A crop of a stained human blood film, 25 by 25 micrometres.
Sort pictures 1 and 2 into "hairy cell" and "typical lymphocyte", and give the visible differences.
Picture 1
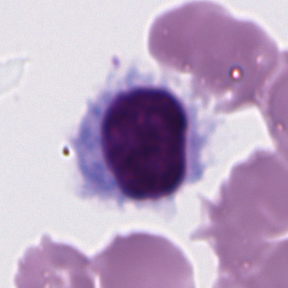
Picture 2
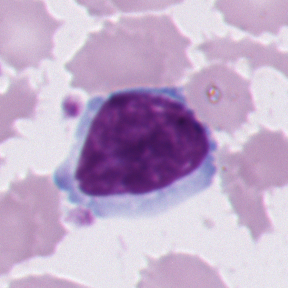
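Picture 2 is your typical lymphocyte; the hairy cell's in picture 1. The hairy cell has a ragged border with many fine hair-like projections all round it.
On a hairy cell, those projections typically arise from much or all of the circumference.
In the typical lymphocyte the nucleus fills most of the cell and leaves only a narrow rim of cytoplasm, and the nucleus is oval, about 12 by 9 micrometres.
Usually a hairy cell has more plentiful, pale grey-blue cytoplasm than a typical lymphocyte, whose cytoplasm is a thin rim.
What they share is pale blue cytoplasm without granules.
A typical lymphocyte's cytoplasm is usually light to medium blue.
No distinct nucleoli show in the typical lymphocyte, and its cytoplasm has no vacuoles.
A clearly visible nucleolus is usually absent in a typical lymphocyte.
The hairy cell's chromatin stains dark purple and looks dense. Around it, red cells crowd the right side of the picture while the left is mostly empty, and a small dark refractile dot lies just beyond the cell's left edge.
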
